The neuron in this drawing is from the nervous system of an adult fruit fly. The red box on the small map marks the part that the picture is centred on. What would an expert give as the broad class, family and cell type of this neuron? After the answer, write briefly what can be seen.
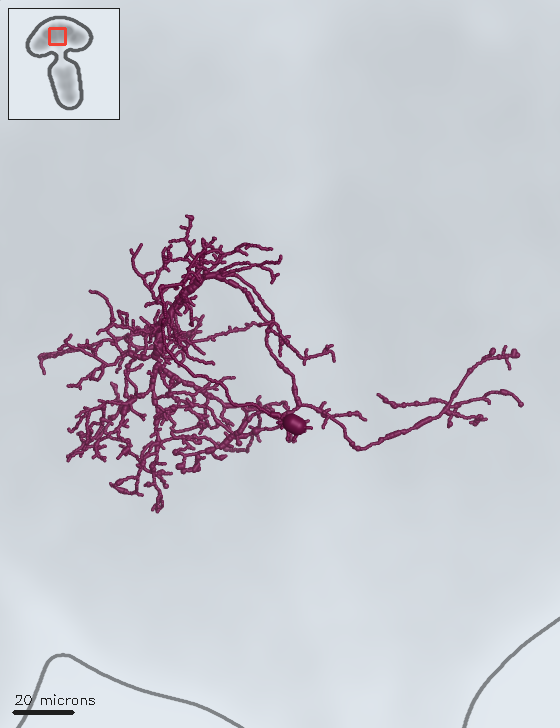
It is a central-brain intrinsic neuron. Its family is hemilineage DM4_dorsal. The cell type is CL158. It lies in the brain. The cell body is in the middle of the picture. From left to right in the picture it spans about 170 microns.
